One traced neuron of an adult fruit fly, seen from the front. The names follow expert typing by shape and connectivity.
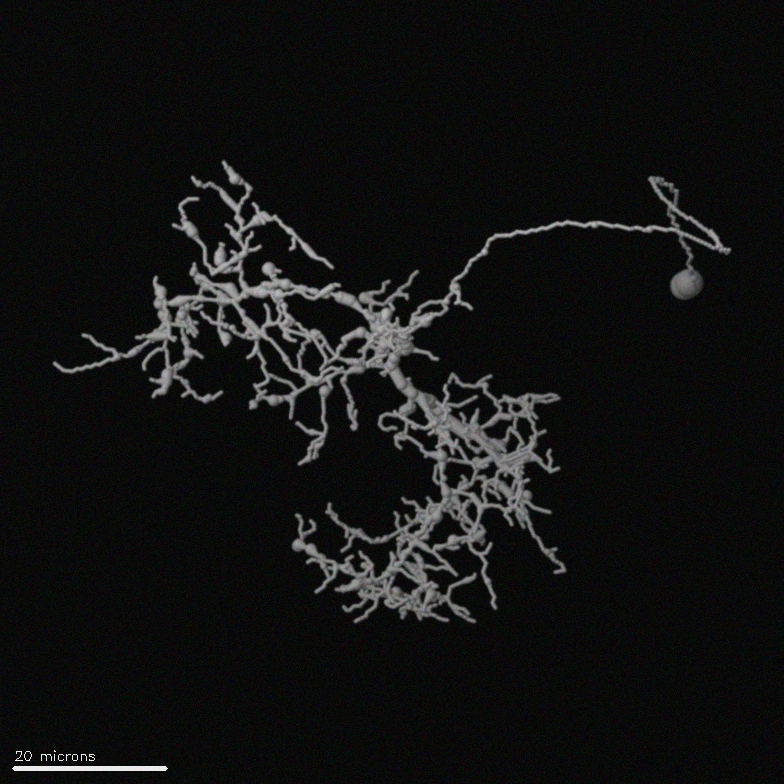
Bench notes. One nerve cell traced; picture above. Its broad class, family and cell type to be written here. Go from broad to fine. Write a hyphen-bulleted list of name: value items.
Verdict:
- broad class: nerve-cord intrinsic neuron
- family: hemilineage 12B
- cell type: IN12B043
